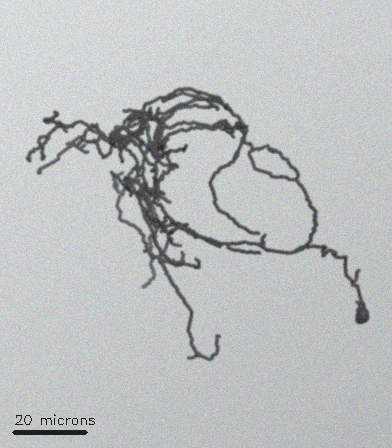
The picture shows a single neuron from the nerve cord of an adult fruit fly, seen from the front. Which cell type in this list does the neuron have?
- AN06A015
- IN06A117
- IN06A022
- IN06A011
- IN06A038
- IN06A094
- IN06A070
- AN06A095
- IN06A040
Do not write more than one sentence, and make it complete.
The cell type to which this neuron belongs is IN06A117.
